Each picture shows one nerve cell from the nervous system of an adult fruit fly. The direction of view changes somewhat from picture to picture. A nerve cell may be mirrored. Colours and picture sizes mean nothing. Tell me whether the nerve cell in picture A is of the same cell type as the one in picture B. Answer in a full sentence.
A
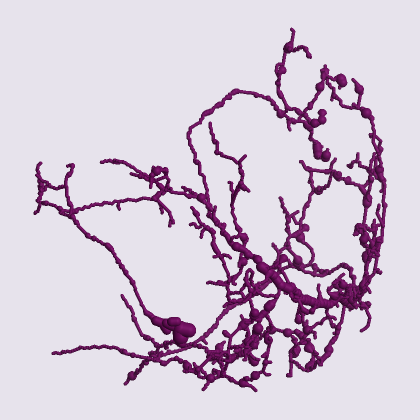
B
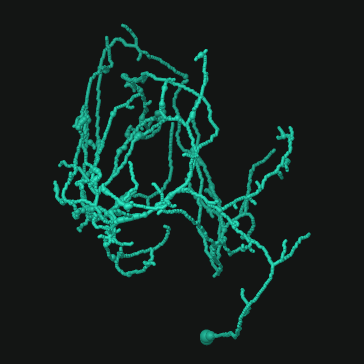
They are of different cell types.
